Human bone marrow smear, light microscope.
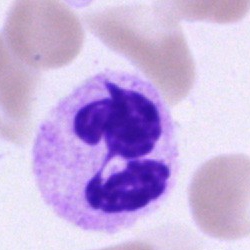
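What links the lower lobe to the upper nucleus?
A thin strand of nuclear material.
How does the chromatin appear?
Dense, dark purple and clumped.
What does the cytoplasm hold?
Fine lilac granules, scattered through abundant pale pinkish-lilac cytoplasm.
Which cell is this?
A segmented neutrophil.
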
